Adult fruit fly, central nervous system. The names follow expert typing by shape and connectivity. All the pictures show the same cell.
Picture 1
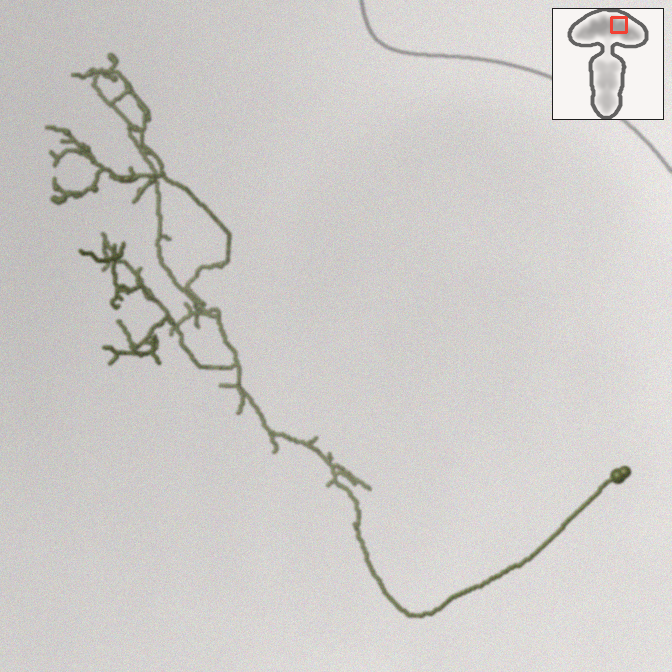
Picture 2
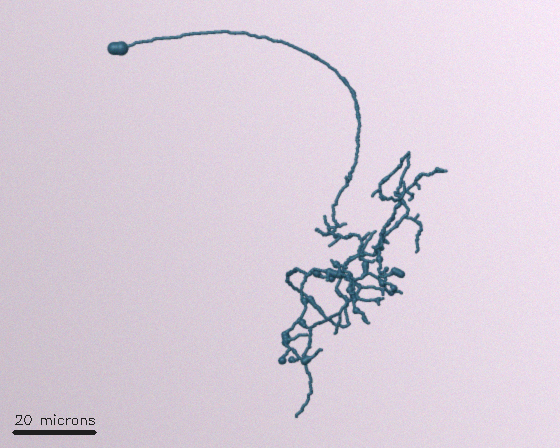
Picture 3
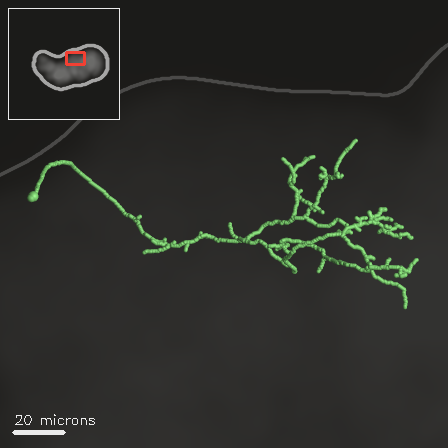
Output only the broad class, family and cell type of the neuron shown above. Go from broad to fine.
central-brain intrinsic neuron; hemilineage SLPad1_posterior; SIP045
